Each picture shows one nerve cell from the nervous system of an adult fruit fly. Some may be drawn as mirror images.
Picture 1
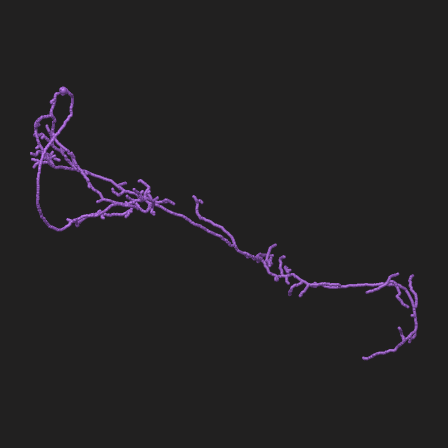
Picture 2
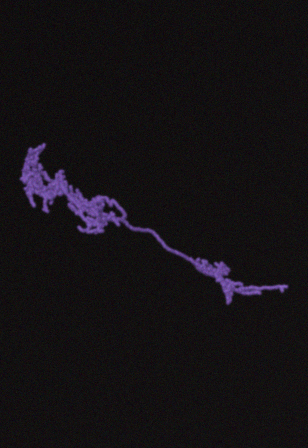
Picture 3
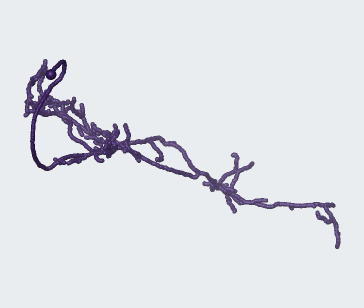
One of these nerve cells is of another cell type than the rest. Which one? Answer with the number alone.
2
